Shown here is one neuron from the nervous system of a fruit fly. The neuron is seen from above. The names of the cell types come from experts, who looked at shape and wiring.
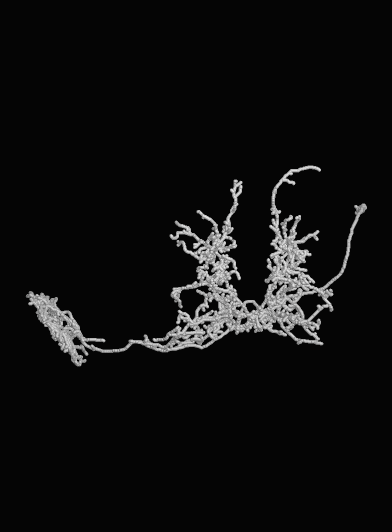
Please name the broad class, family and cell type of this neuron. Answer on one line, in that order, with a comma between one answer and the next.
visual centrifugal neuron, LoVC, LoVC3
